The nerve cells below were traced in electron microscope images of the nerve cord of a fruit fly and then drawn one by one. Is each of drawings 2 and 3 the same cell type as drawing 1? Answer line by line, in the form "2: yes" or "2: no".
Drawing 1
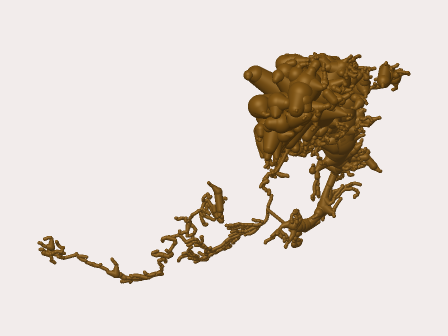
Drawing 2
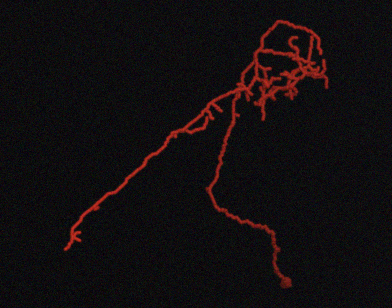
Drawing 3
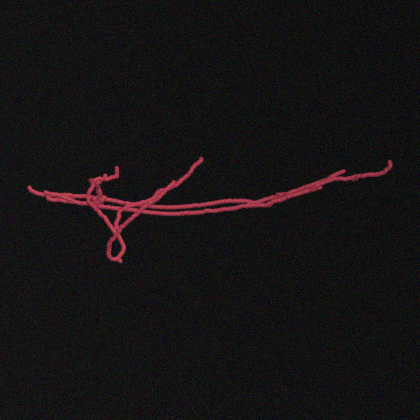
2: no
3: yes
